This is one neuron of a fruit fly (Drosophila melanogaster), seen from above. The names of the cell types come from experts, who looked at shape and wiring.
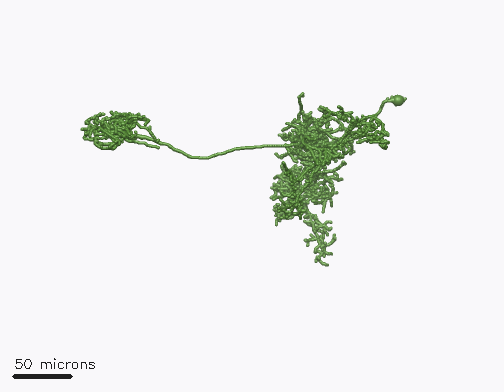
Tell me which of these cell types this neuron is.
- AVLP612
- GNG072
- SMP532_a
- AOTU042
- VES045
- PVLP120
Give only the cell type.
AOTU042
